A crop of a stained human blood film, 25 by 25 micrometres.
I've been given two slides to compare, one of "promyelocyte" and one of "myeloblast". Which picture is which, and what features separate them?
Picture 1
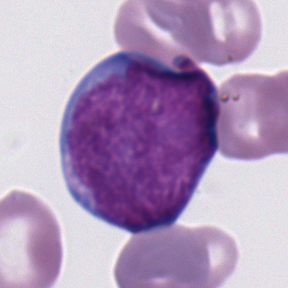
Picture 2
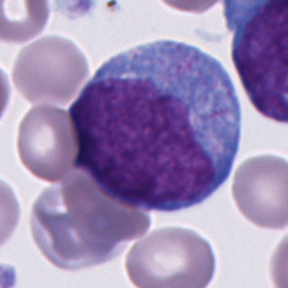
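Picture 1 shows a myeloblast, and picture 2 shows a promyelocyte. Start with the granules: in picture 1 none are visible in the cytoplasm, while in picture 2 fine reddish-purple granules are scattered through it.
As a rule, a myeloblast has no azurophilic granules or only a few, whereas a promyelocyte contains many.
The cytoplasm differs too: in picture 1 it is a narrow deep-blue rim, widest on the left, and in picture 2 a broad blue crescent on the upper right. In picture 2 the nucleus sits off-centre, toward the lower left of the cell. In picture 1 the nucleus fills about 80% of the cell's area, and the cell measures about 16 by 14 micrometres. The chromatin is alike in both, finely granular without coarse clumps, and in picture 1 it is evenly spread.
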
